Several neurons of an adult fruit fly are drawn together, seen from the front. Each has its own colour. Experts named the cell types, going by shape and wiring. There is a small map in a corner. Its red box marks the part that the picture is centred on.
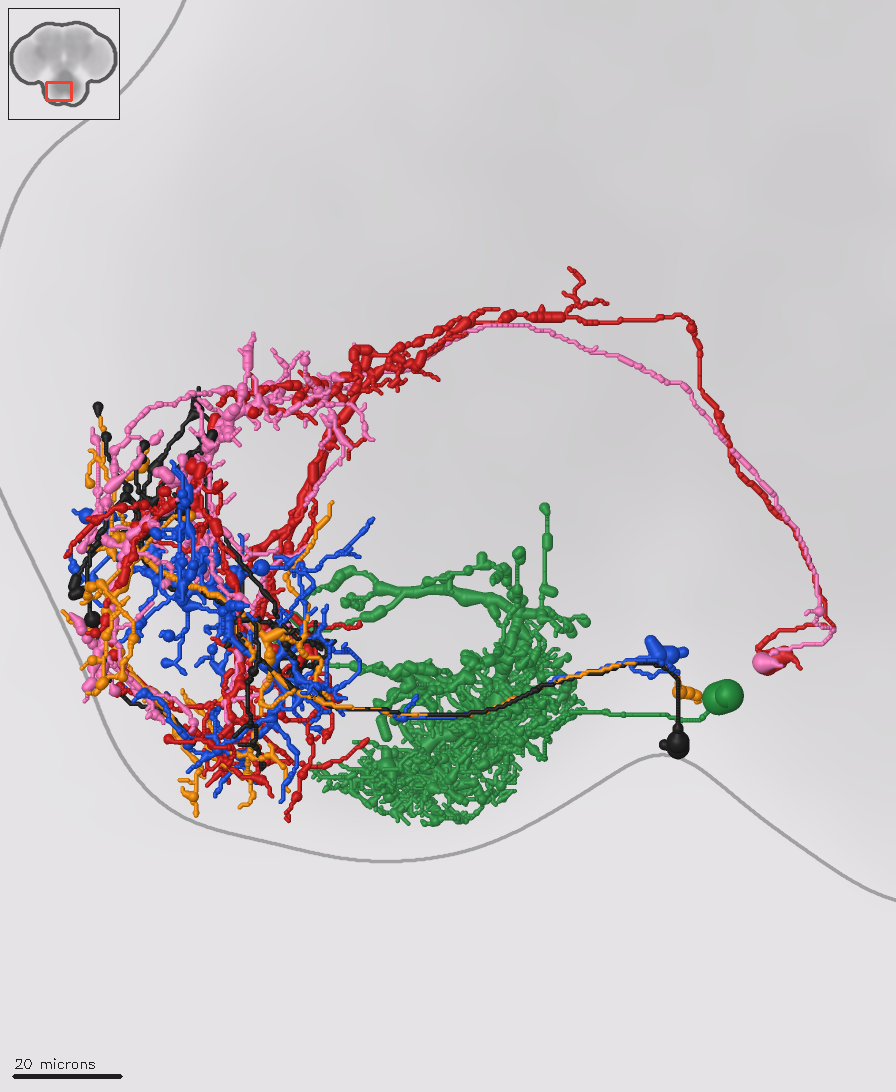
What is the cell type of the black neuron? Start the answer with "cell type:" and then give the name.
cell type: IN13B096_a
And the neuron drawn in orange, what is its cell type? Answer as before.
cell type: IN13B096_b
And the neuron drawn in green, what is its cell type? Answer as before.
cell type: IN13B014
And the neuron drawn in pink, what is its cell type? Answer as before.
cell type: IN12B026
